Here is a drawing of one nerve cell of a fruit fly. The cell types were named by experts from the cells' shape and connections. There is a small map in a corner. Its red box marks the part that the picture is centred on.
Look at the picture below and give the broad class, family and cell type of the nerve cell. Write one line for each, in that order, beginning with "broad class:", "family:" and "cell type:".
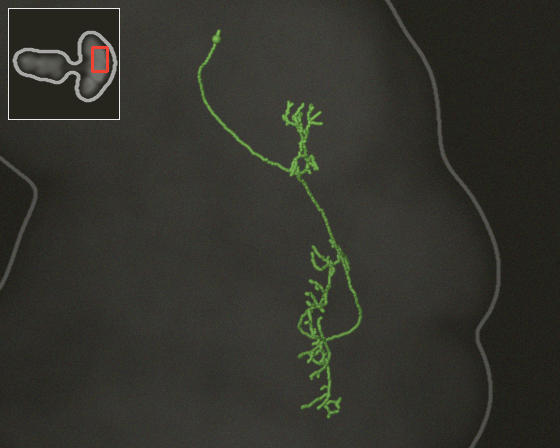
broad class: central-brain intrinsic neuron
family: hemilineage DL1_dorsal
cell type: FB8H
